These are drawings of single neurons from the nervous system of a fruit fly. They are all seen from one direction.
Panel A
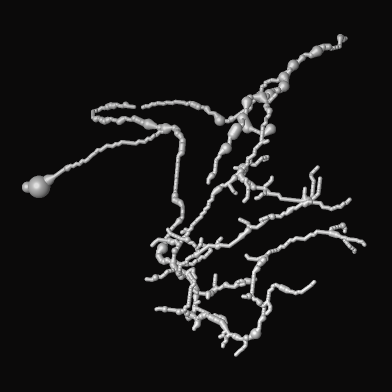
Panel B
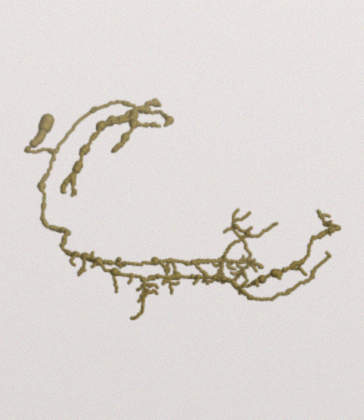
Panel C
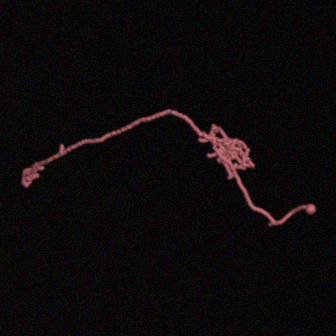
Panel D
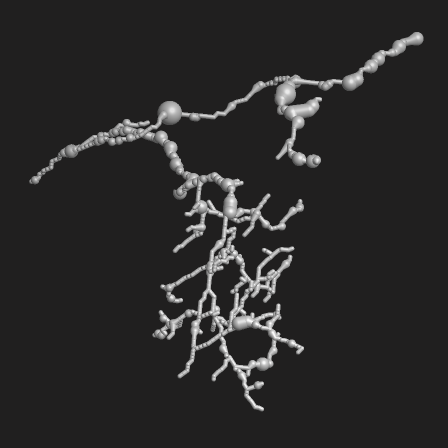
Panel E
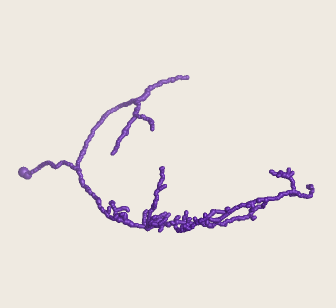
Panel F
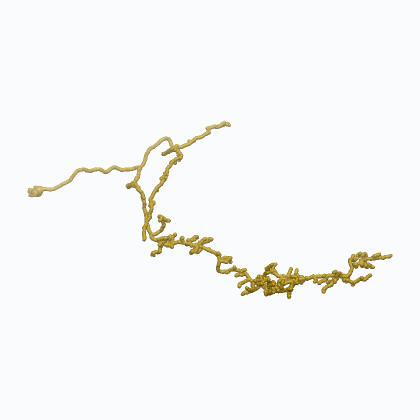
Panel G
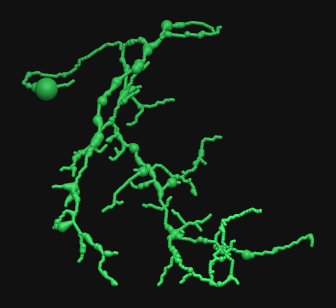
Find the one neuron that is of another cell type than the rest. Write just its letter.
C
